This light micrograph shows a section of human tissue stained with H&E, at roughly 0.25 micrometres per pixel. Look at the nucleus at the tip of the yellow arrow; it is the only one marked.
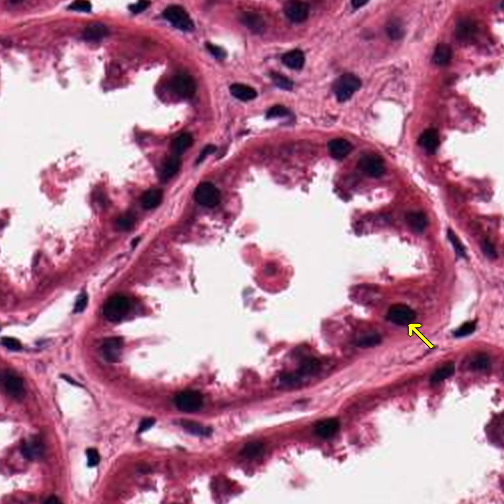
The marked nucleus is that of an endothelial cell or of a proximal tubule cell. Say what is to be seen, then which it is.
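The nucleus is round to slightly oval and stained evenly dark, almost black, with no visible internal detail. The nucleus sits toward the base of the cell, close to the thick pink band that outlines the outside of the tubule. The cell is one of a single row of cells lining a tubule lumen, and just outside the tubule wall lies a small, flattened dark nucleus in the tissue between tubules. The marked cell is a proximal tubule cell.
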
